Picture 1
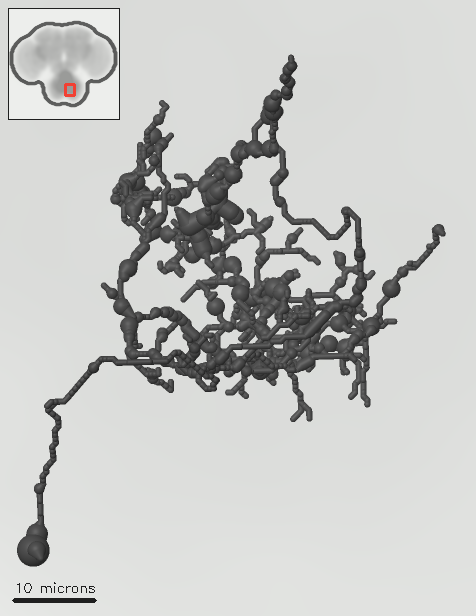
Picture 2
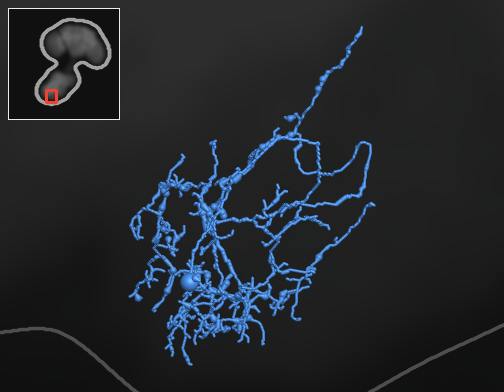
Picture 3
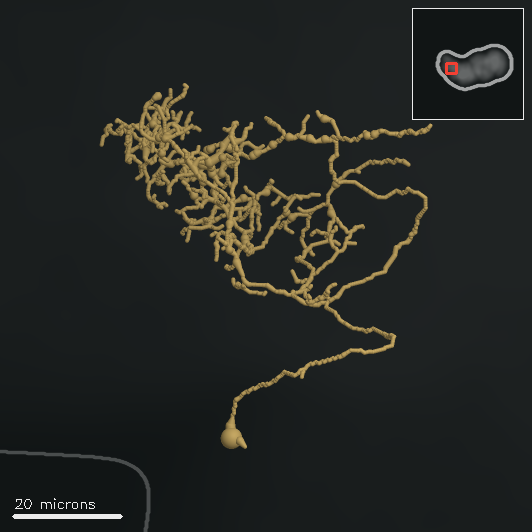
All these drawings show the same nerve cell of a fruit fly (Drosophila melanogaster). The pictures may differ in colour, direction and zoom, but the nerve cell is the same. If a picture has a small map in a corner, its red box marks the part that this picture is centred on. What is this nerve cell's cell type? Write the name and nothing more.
IN14A104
